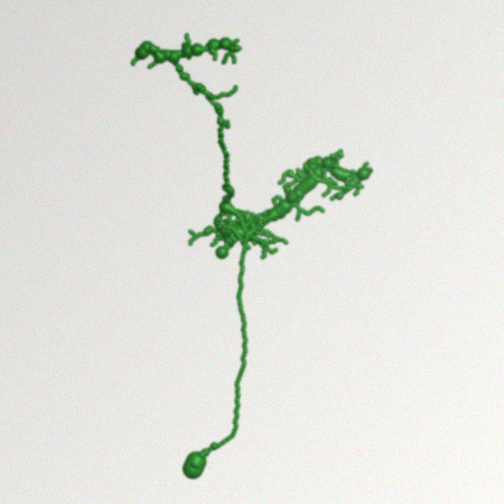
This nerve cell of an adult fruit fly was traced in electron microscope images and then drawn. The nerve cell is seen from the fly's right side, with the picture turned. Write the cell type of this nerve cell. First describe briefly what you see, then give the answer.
Its cell body lies at the bottom of the picture. Dozens of branch ends can be seen. This is an optic-lobe intrinsic neuron. It is of cell type T2.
